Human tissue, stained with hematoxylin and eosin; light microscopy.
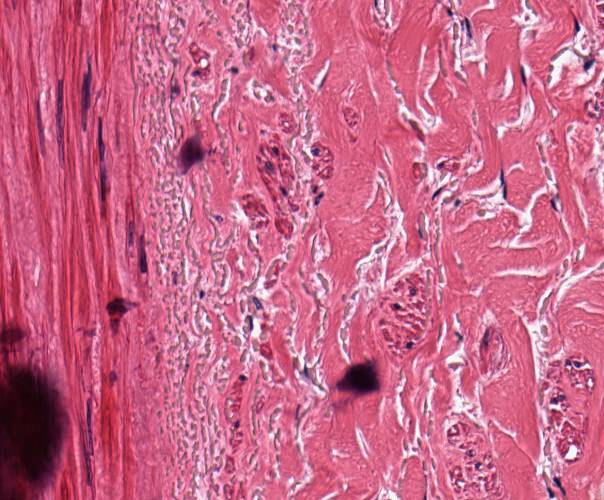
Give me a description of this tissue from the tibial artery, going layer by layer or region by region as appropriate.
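Start at the left edge: a band of dense, parallel, deeply eosinophilic fibres runs vertically there. Its fibres carry elongated dark nuclei aligned along their length. Between that band and the rest of the field lies a narrow vertical zone of paler, loosely textured, finely speckled tissue. Scattered among collagen bundles in the centre and right are small rounded clusters of granular pink material with a few dark nuclei.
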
